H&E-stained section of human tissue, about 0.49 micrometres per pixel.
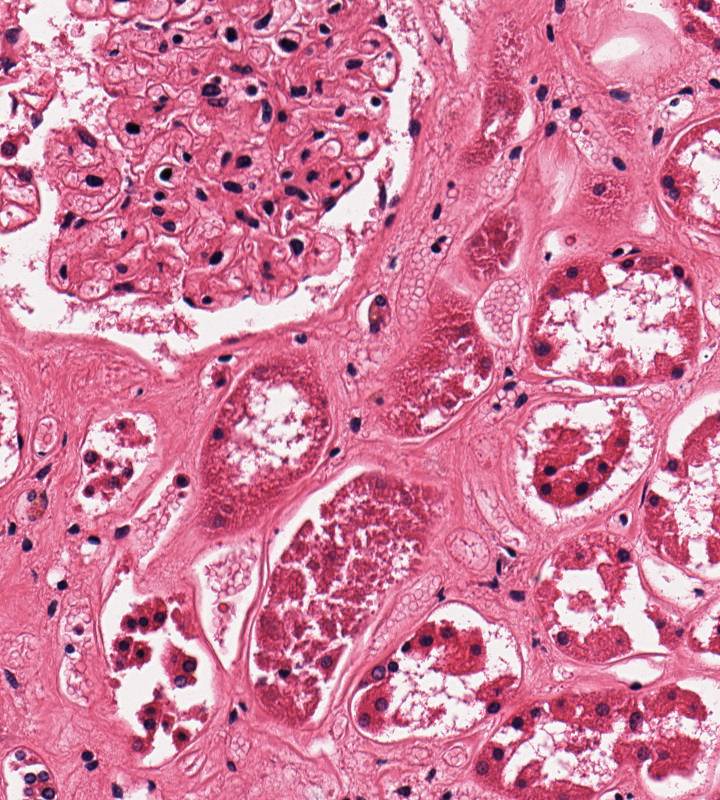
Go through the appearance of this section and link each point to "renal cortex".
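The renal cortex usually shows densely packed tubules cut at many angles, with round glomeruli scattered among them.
Fits the renal cortex: a large lobulated glomerulus upper left, tubules in the lower and right parts. Tubule lining cells: deeply eosinophilic, granular cytoplasm. Many tubular lumens hold pale, lacy, fragmented material. Interstitium between tubules widened by pale pink fibrillary stroma.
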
